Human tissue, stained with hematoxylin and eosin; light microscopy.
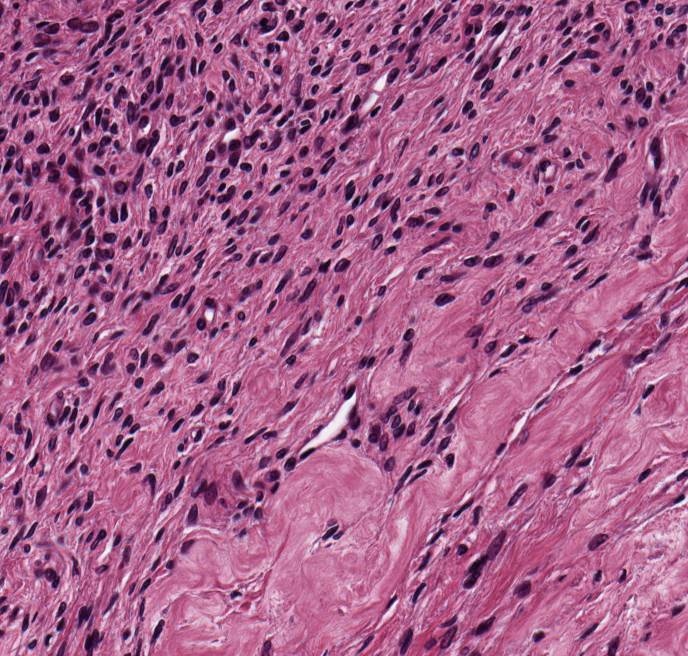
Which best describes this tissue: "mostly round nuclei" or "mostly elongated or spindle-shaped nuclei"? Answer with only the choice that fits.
Mostly elongated or spindle-shaped nuclei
